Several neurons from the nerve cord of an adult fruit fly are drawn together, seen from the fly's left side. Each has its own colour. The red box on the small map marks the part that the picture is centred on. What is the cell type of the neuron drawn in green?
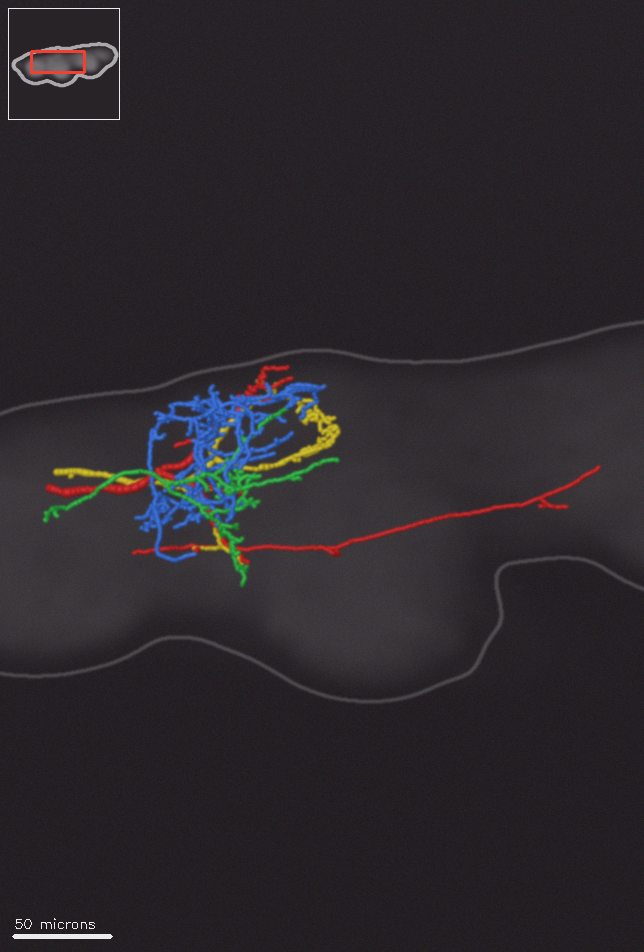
SNpp09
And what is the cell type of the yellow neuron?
SNpp38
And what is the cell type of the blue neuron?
SNpp27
